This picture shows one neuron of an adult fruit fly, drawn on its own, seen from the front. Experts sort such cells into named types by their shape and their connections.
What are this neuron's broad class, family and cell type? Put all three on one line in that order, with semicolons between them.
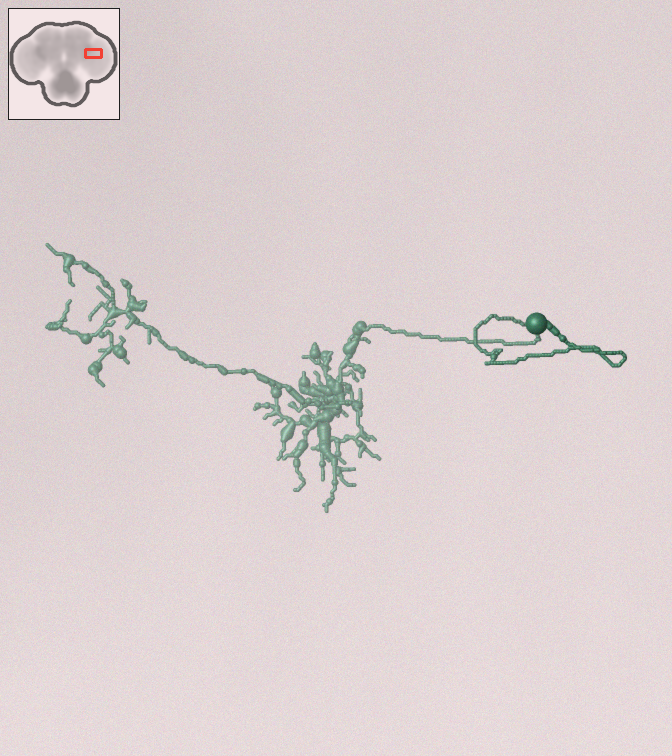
optic-lobe intrinsic neuron; TmY; TmY20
